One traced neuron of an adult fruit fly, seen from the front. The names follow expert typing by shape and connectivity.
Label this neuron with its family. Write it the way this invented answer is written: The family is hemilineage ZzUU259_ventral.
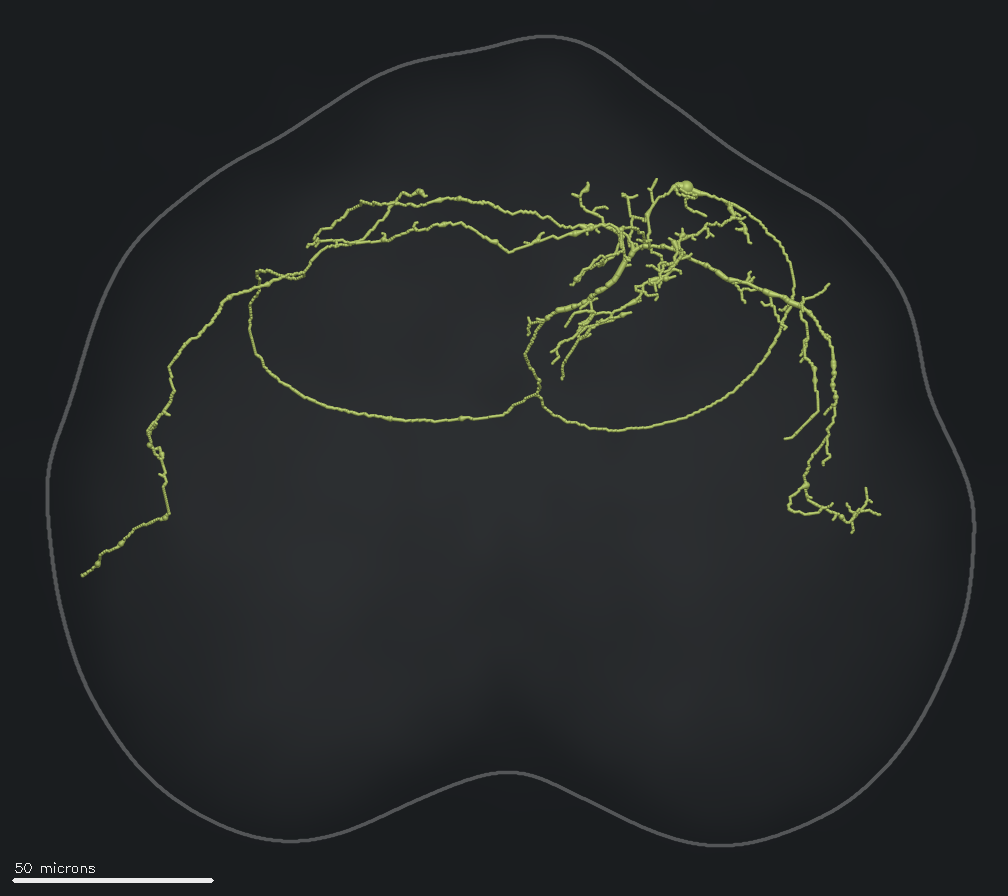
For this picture: The family is hemilineage 19B.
